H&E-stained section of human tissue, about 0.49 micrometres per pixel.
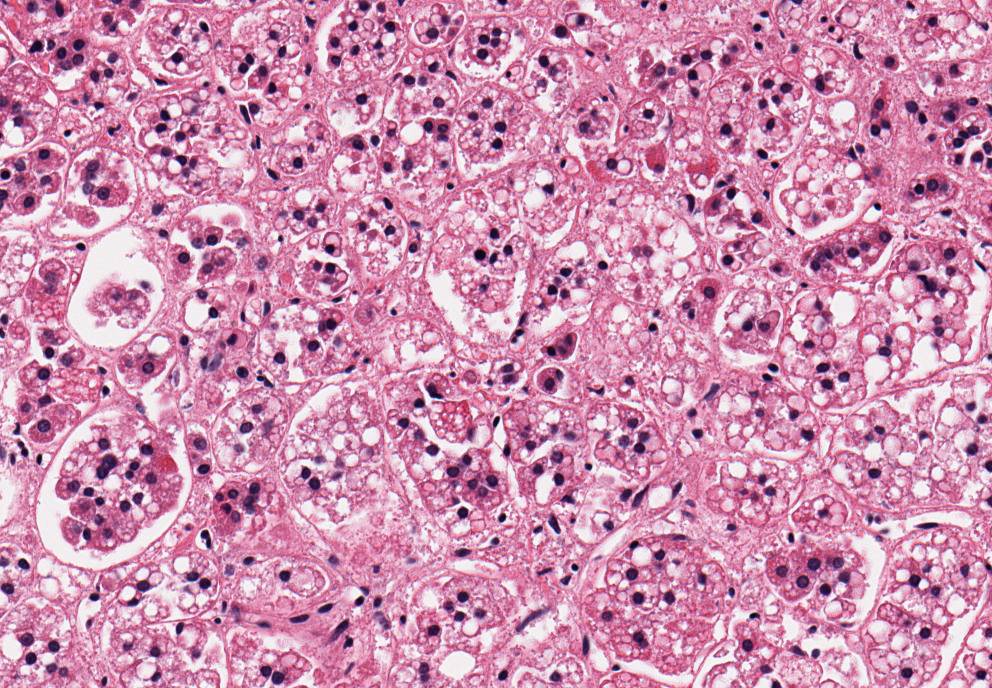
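Adrenal gland: rounded nests of cells, parted by thin pink partitions. Most cells look bubbly, their cytoplasm crowded with clear round vacuoles of varying size. Flattened, elongated dark nuclei line delicate capillary-like channels in the partitions. A few cells seem more solidly pink, with fewer vacuoles.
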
